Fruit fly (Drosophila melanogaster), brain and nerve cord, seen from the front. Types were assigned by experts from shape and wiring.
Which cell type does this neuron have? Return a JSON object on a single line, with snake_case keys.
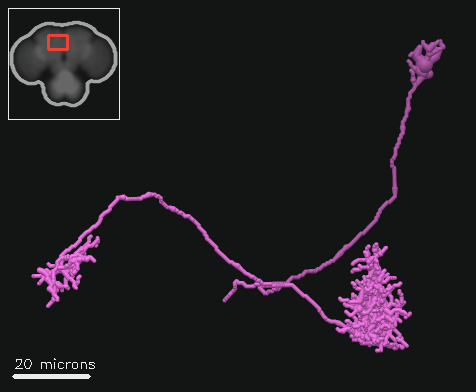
{"cell_type": "EL"}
